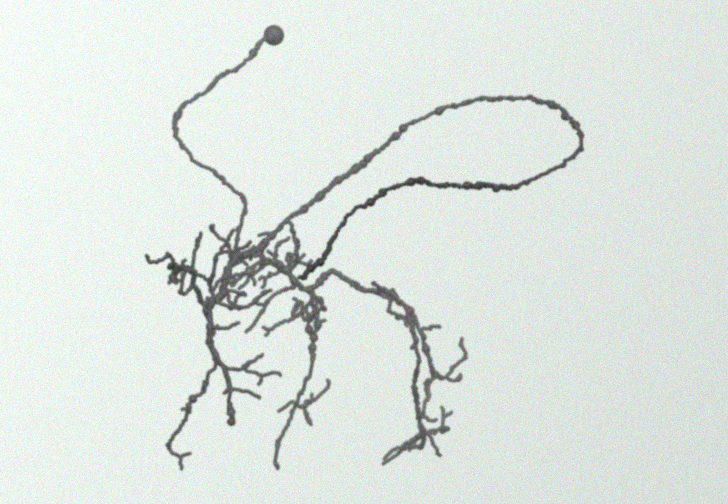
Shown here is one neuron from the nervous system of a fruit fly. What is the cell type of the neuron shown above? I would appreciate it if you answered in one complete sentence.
The cell type held by this neuron is CL205.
